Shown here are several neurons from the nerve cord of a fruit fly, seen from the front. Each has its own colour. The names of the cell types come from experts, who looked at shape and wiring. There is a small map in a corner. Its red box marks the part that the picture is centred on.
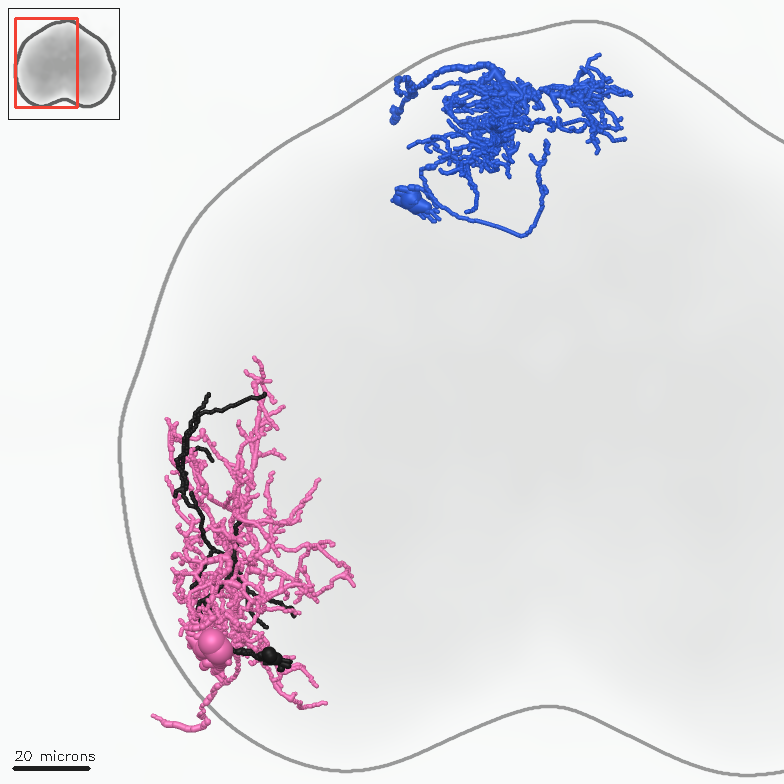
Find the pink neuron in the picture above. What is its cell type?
MNml78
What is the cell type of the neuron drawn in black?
MNml76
